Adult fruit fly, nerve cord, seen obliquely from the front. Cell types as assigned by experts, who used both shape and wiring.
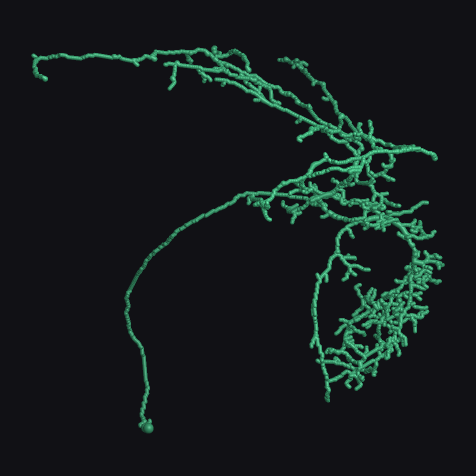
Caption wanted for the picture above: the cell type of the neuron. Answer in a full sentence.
The cell type is IN06B079.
